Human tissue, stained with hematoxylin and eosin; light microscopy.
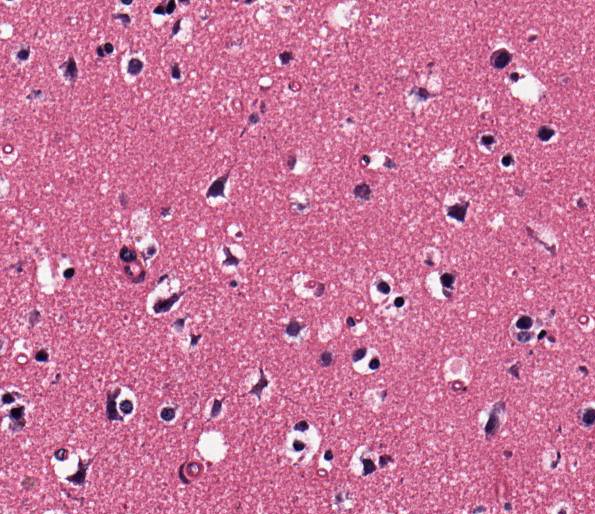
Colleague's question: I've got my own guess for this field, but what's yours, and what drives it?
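The main tissue is cerebral cortex. Several cells are dark, shrunken and angular, each with a pointed process tapering from one end, as in the centre-left.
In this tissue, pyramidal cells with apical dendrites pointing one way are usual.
No epithelium, glands or other organised units appear, nor any bundles of fibres or muscle.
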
